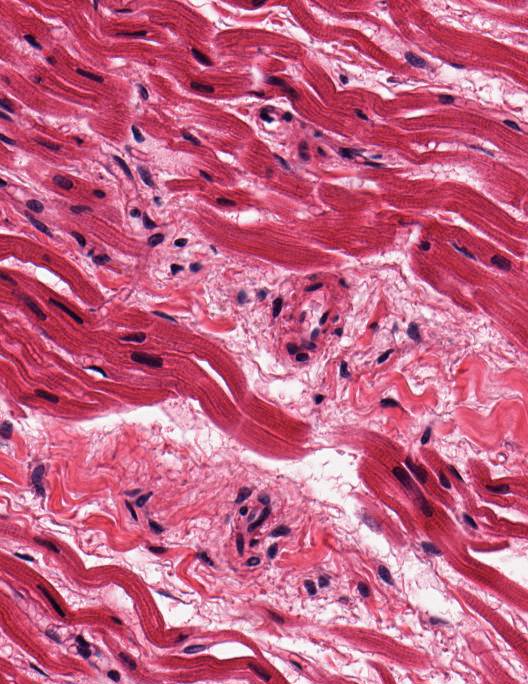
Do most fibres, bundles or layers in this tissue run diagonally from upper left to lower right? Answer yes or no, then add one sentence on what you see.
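Yes. The muscle fibres run diagonally from the upper left toward the lower right.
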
